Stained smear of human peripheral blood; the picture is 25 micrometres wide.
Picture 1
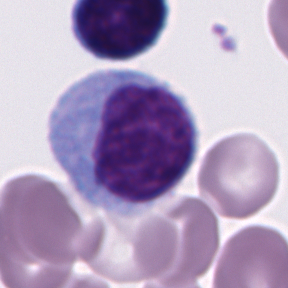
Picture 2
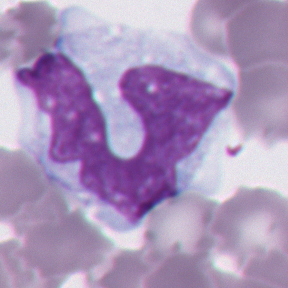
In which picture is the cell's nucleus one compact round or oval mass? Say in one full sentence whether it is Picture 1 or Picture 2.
Picture 1 contains the cell with a nucleus gathered into one compact round or oval mass.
